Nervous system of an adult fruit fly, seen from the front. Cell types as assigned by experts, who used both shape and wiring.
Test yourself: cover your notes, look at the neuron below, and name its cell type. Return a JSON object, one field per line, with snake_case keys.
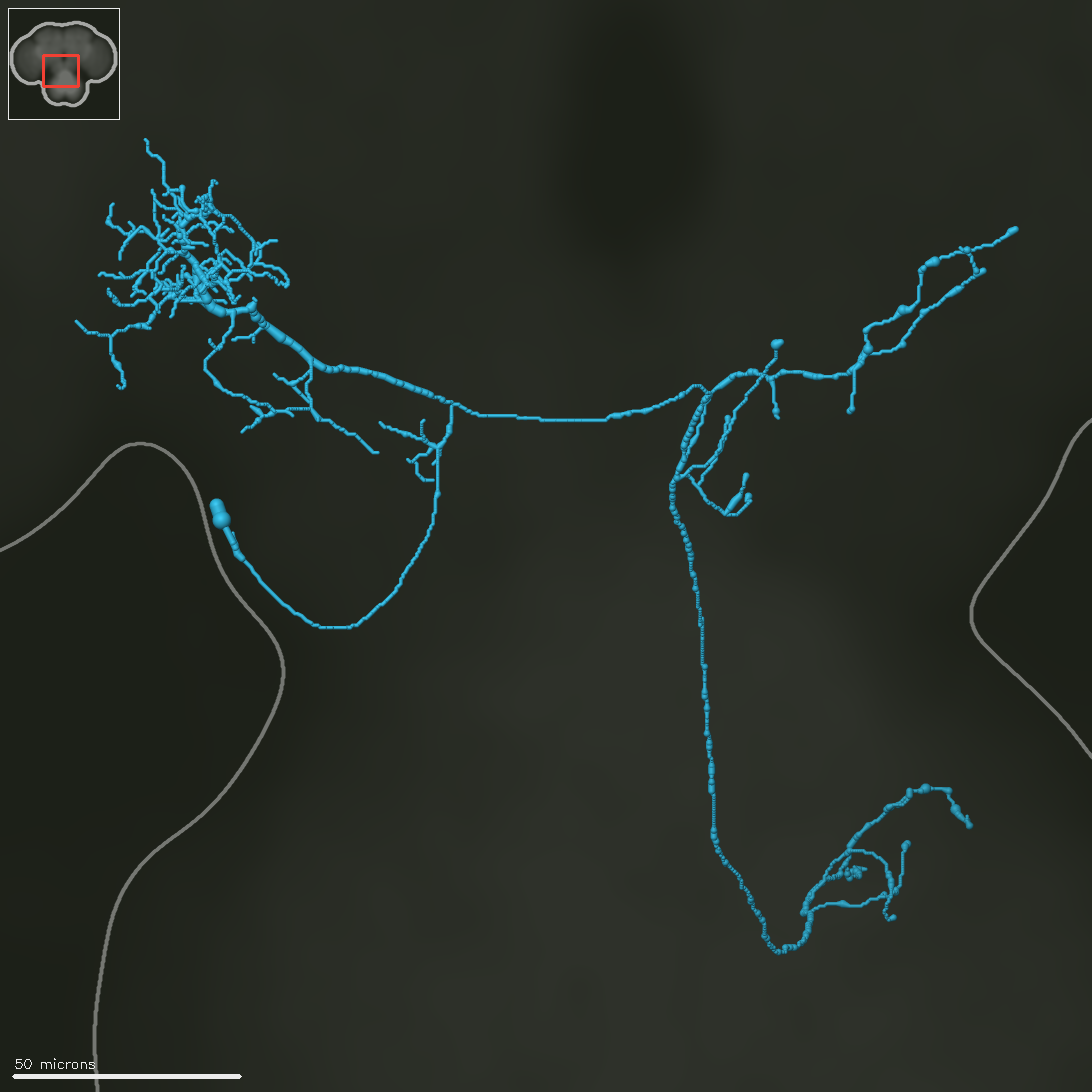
{
 "cell_type": "DNge113"
}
